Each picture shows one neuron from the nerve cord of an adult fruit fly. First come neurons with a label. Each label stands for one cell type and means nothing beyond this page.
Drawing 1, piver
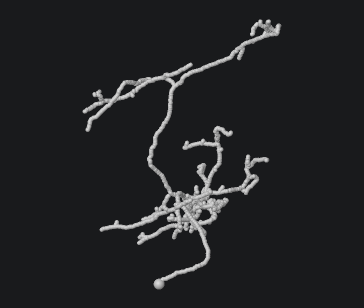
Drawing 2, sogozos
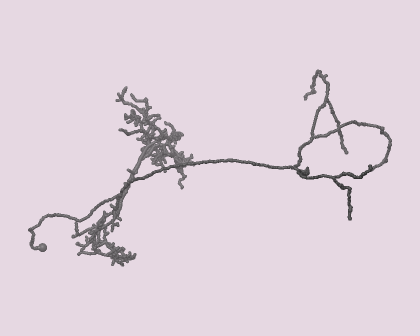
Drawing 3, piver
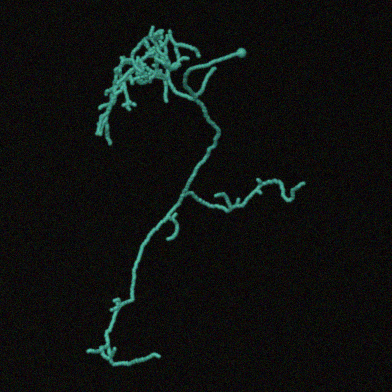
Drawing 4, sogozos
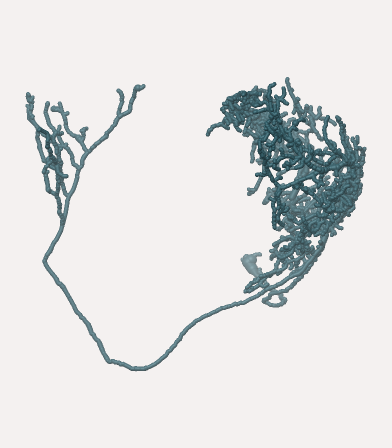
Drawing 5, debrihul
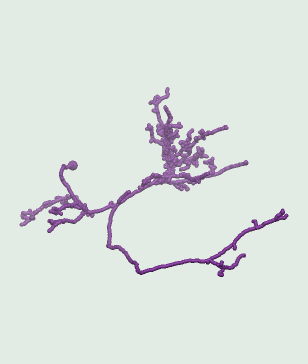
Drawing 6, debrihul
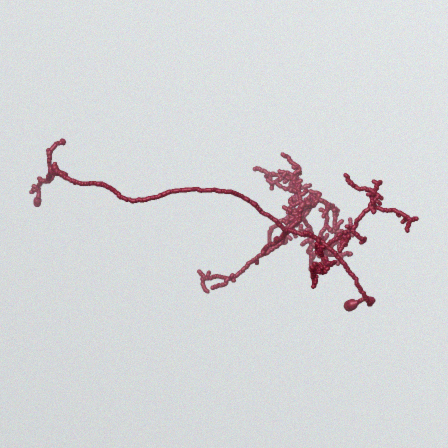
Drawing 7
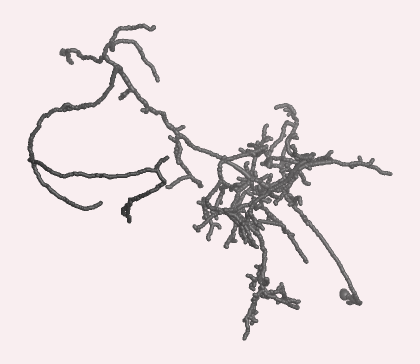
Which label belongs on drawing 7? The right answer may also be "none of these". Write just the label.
none of these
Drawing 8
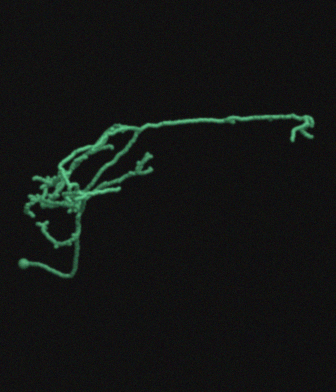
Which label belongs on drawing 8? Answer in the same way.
piver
